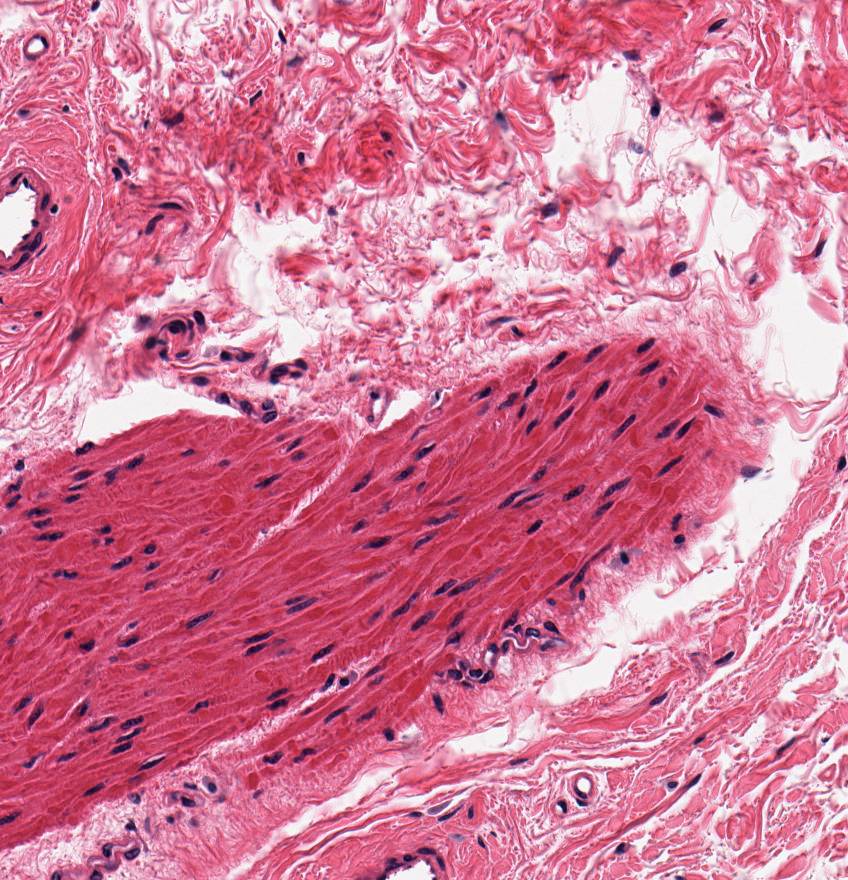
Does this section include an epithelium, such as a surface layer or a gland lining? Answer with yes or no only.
No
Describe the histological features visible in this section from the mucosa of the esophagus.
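A single broad band of smooth muscle crosses this field diagonally, from the lower left toward the right centre. Its nuclei are elongated and lie parallel to the long axis of the band. The muscle cells have deep pink cytoplasm, staining darker than the surrounding collagen. The upper half is filled with wavy collagen bundles carrying scattered spindle-shaped nuclei.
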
